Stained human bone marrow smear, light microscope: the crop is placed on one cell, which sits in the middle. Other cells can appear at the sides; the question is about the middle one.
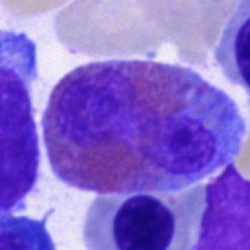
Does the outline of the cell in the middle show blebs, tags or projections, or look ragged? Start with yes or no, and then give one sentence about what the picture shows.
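No. The cell border is smooth and even all round.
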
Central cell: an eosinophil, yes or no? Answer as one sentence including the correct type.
Yes, the centred cell is categorised as an eosinophil.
